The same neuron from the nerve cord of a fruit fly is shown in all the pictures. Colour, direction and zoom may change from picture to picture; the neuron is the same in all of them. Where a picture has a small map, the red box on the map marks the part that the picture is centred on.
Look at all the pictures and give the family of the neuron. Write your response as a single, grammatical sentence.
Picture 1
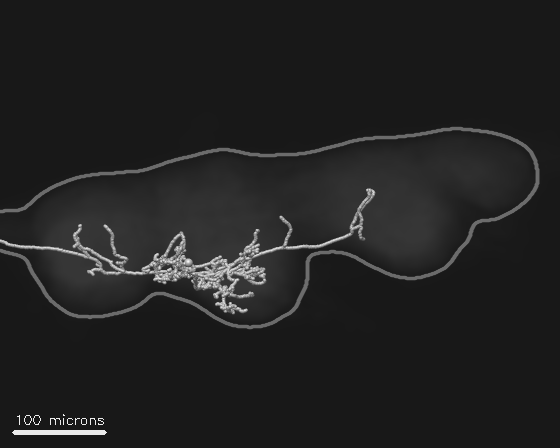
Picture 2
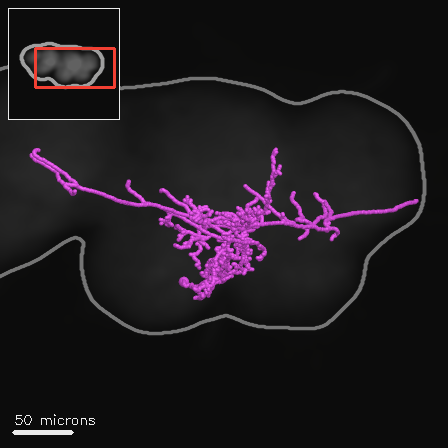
Family hemilineage 09B is the family of this neuron.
